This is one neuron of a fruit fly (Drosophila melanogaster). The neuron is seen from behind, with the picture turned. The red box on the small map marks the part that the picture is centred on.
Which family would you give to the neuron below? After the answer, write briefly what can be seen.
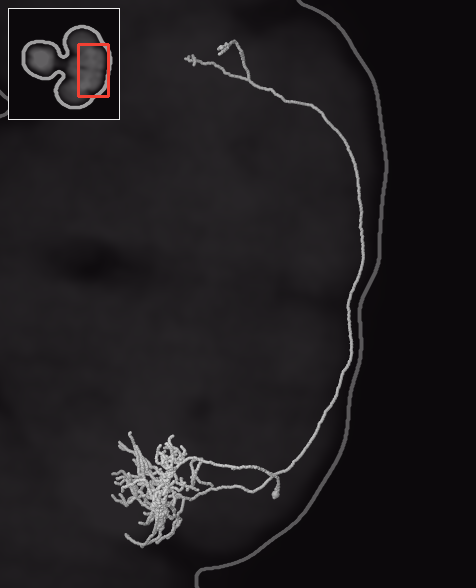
The family is hemilineage VLPd&p1_dorsal. This is a central-brain intrinsic neuron. Its cell body lies at the bottom of the picture. In this view it is taller than it is wide.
